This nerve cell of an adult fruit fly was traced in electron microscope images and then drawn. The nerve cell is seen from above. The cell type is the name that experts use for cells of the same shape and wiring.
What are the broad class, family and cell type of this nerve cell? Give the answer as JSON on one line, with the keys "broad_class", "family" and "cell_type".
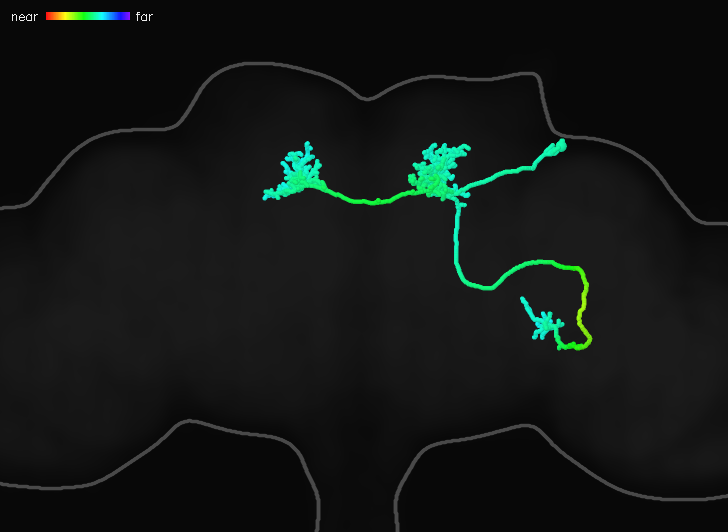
{"broad_class": "central-brain intrinsic neuron", "family": "hemilineage ALl1_ventral", "cell_type": "VP2+VC5_l2PN"}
